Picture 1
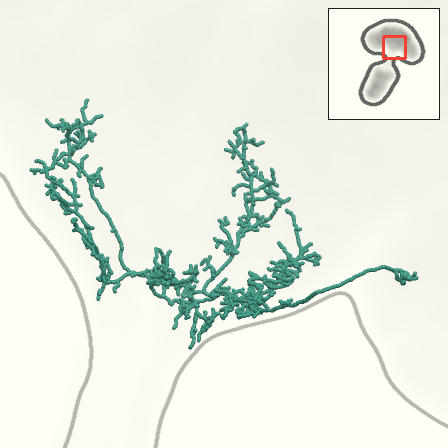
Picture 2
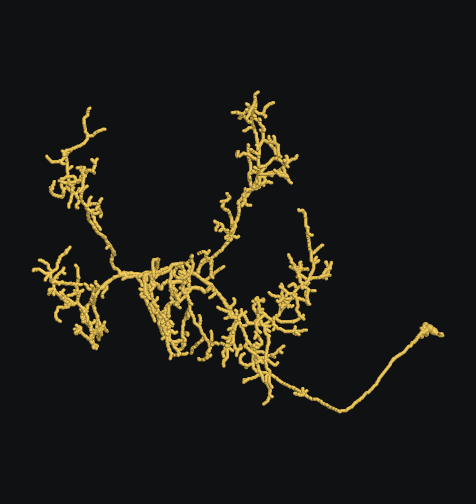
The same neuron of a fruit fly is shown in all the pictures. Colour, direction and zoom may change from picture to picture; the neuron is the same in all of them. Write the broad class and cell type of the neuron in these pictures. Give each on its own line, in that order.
central-brain intrinsic neuron
GNG520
